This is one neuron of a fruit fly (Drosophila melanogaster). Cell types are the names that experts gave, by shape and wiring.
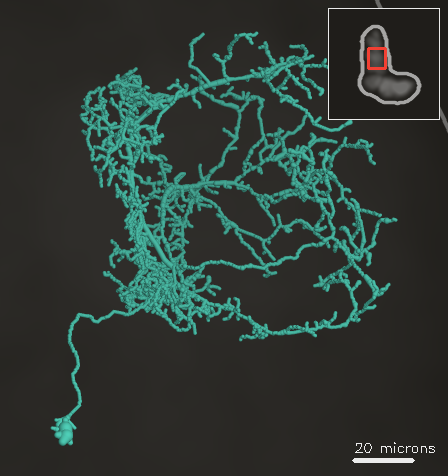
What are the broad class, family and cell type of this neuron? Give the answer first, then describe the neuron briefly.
It is a nerve-cord intrinsic neuron. The family is hemilineage 14A. The cell type is IN14A009. The cell body is at the lower left of the picture. By the scale bar it is about 140 microns tall in this view. More than a hundred branch ends can be seen.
